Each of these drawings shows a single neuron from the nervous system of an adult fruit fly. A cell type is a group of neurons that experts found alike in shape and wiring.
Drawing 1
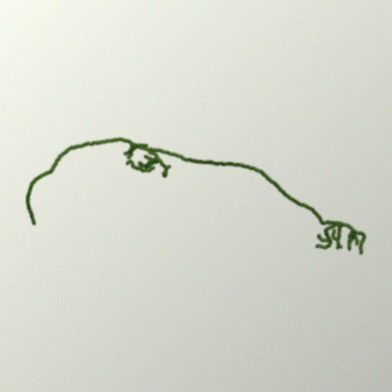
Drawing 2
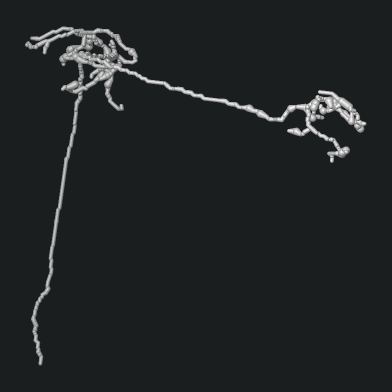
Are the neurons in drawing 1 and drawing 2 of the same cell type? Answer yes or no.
yes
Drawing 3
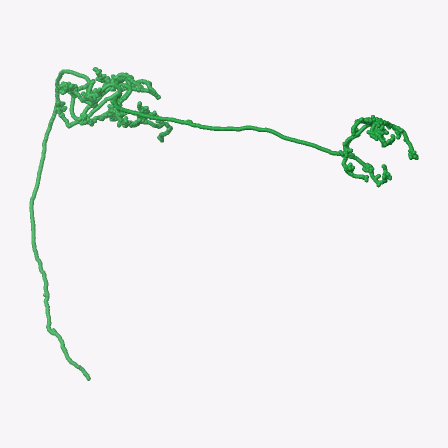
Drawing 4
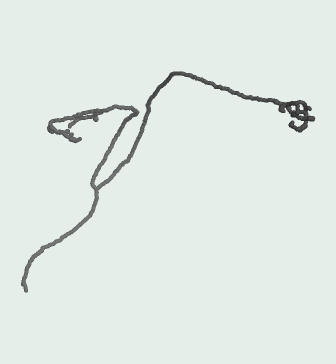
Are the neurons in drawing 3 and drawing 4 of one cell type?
no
